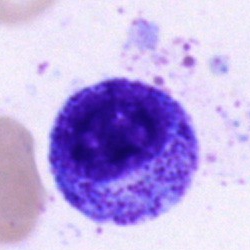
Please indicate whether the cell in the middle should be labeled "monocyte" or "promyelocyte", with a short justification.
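This cell is a promyelocyte. What decides it is the coarse dark purple granules that crowd the cytoplasm and also speckle the rim of the cell over the nucleus.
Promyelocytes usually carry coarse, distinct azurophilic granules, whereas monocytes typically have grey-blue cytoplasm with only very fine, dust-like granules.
The cytoplasm is pale blue and shows mainly as a crescent below the nucleus, whose chromatin is dense and stains dark purple.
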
